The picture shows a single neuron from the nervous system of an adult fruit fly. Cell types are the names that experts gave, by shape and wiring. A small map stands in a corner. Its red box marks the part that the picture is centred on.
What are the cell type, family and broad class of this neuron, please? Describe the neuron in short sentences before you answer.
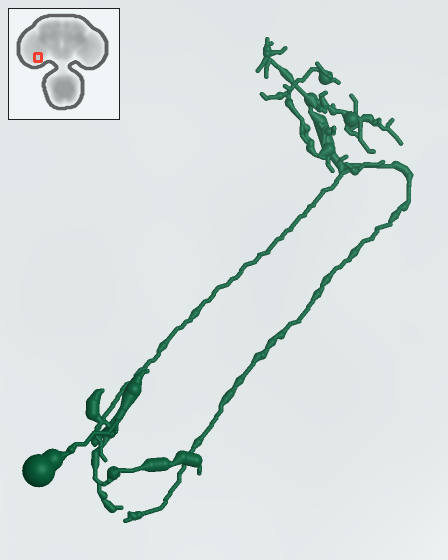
The cell body is at the lower left of the picture. As drawn here it is taller than it is wide. The cell type is T5b. Its family is T. It is an optic-lobe intrinsic neuron.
